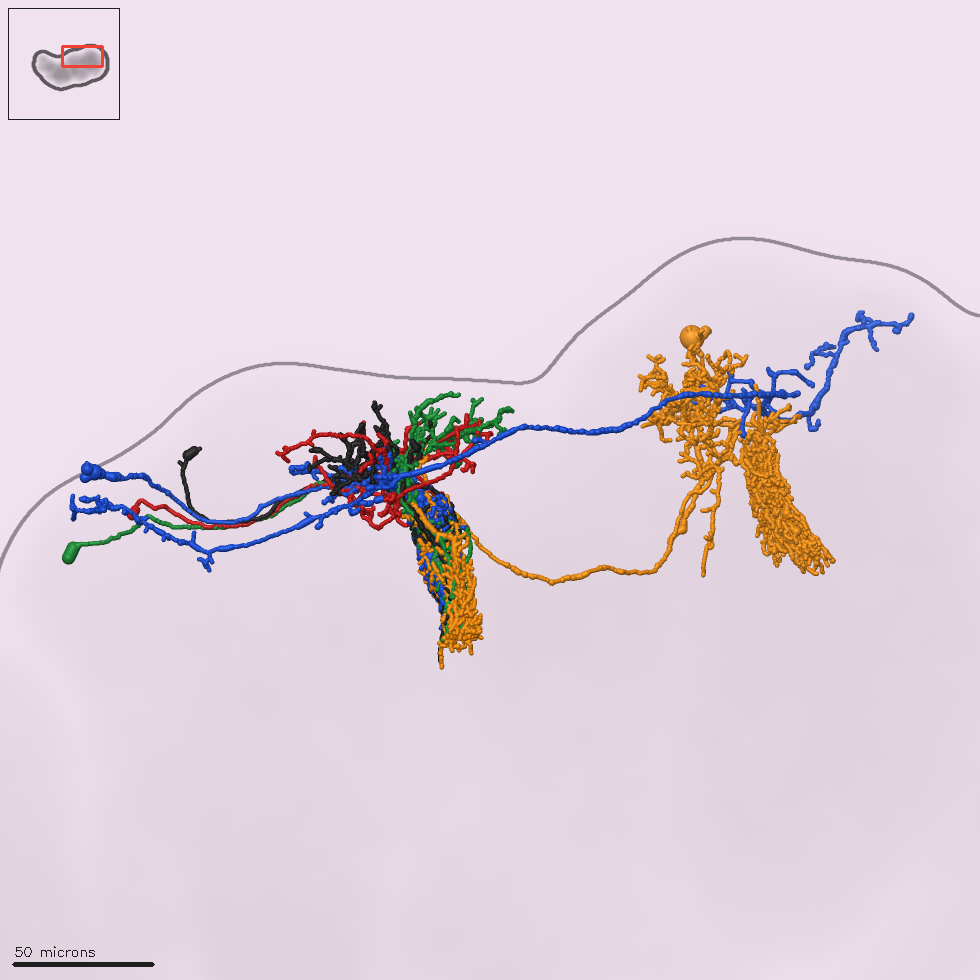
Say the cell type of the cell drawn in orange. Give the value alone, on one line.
PPL105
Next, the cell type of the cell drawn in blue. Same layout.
MBON18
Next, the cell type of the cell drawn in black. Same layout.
MBON23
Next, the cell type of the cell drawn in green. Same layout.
MBON19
